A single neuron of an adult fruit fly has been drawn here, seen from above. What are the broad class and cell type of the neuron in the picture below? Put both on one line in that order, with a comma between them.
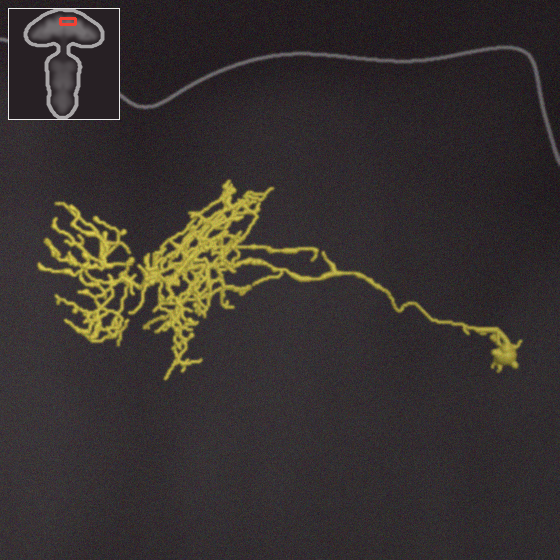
central-brain intrinsic neuron, GNG070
